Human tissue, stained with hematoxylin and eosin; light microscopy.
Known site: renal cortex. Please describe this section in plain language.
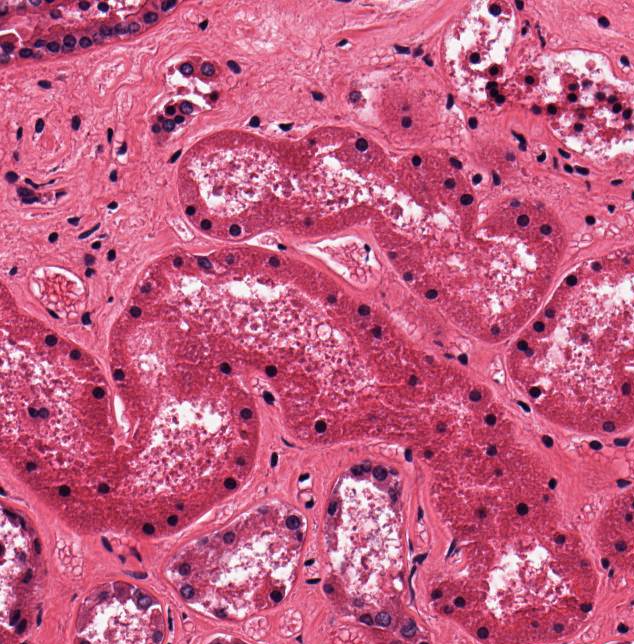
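The large central tubules, I notice, are filled by cells with plentiful, granular, strongly eosinophilic cytoplasm. Their central spaces hold pale, vacuolated, flocculent material with white gaps. Between the tubules runs pink fibrous stroma with scattered spindle nuclei, widest at upper left. I find no fat cells anywhere.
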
